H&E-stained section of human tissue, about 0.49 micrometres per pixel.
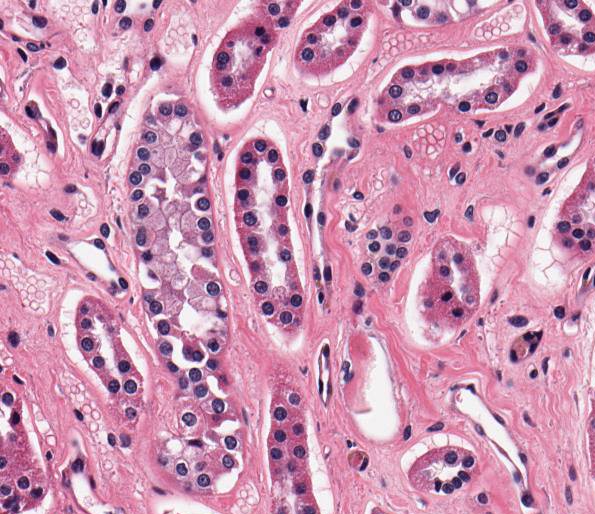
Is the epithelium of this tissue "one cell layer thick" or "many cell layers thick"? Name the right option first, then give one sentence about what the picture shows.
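One cell layer thick. The tubules are lined by a single layer of cuboidal cells.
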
